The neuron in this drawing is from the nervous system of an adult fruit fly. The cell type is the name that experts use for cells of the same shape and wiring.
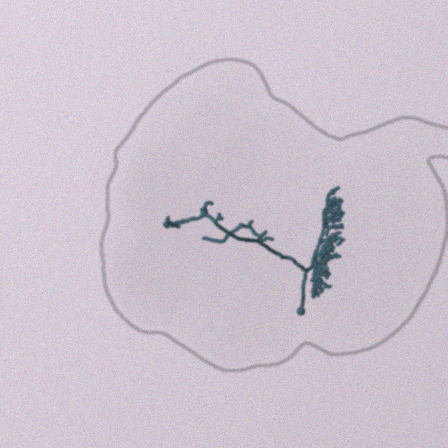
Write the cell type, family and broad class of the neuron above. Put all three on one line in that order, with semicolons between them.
LC19; hemilineage VPNp1_lateral; visual projection neuron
